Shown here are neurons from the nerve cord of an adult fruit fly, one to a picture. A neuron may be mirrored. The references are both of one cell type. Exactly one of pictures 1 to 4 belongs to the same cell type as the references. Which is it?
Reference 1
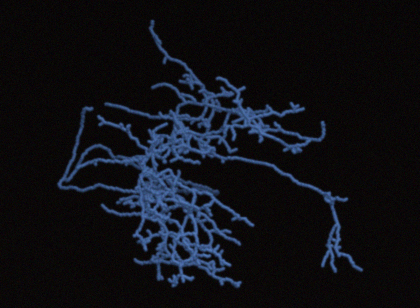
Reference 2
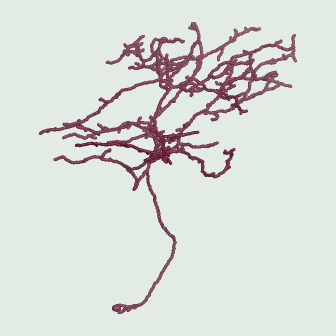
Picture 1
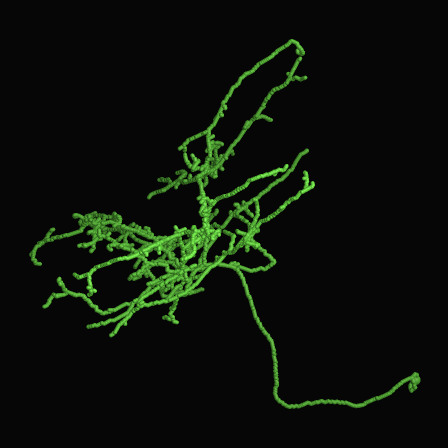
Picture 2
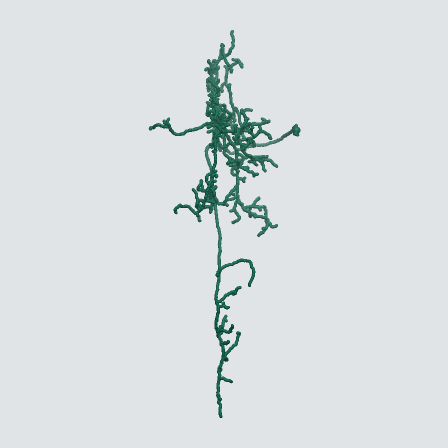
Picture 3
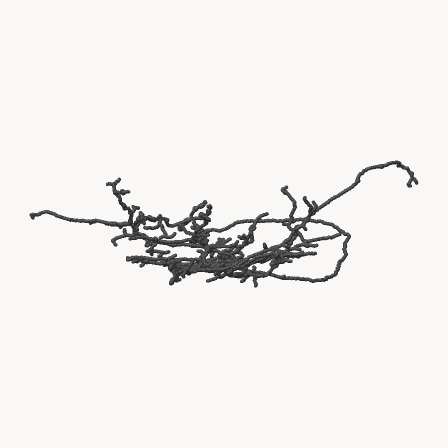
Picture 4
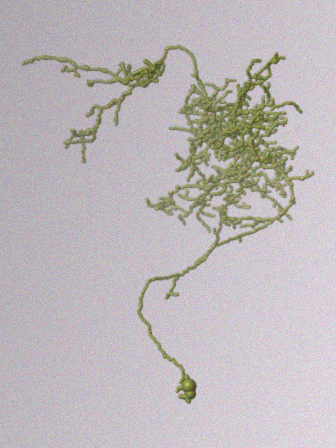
1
